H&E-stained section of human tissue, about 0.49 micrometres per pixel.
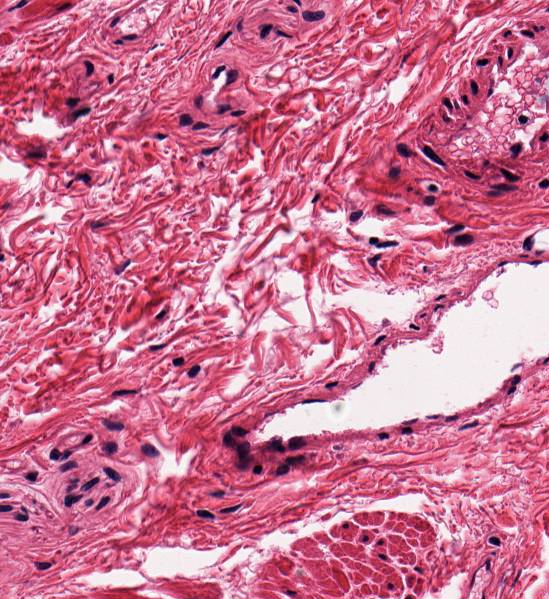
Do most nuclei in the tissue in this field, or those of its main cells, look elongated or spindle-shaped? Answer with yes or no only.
Yes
